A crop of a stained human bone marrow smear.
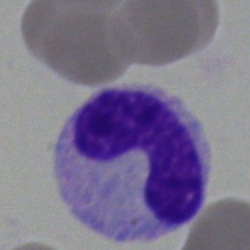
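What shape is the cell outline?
Round and smooth.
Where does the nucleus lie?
Along the top and right side of the cell, with its hollow facing the lower left.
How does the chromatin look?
Dense, staining deep purple.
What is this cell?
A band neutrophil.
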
